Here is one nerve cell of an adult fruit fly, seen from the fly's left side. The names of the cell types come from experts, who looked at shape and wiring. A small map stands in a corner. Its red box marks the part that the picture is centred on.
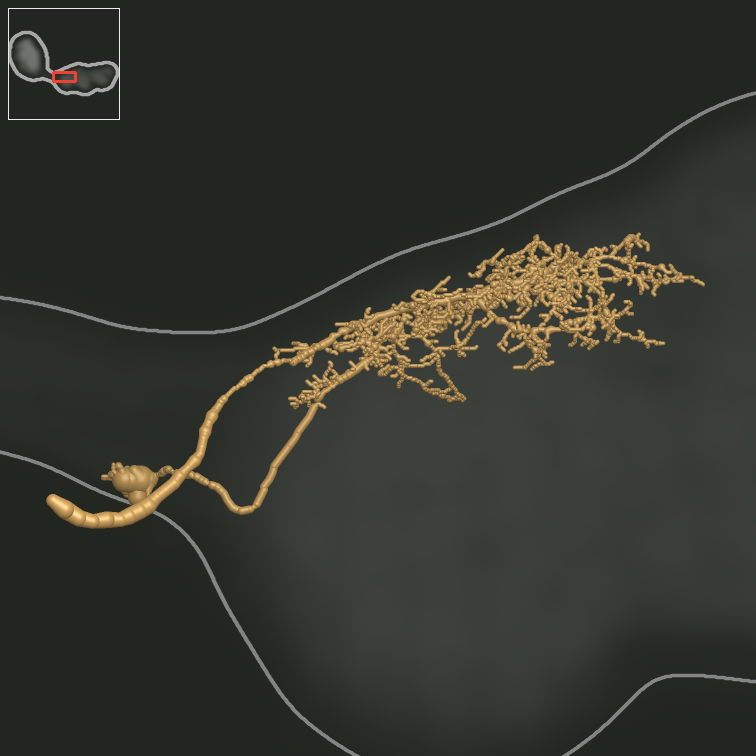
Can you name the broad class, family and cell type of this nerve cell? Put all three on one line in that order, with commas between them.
motor neuron of the nerve cord, hemilineage 16B, MNnm09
